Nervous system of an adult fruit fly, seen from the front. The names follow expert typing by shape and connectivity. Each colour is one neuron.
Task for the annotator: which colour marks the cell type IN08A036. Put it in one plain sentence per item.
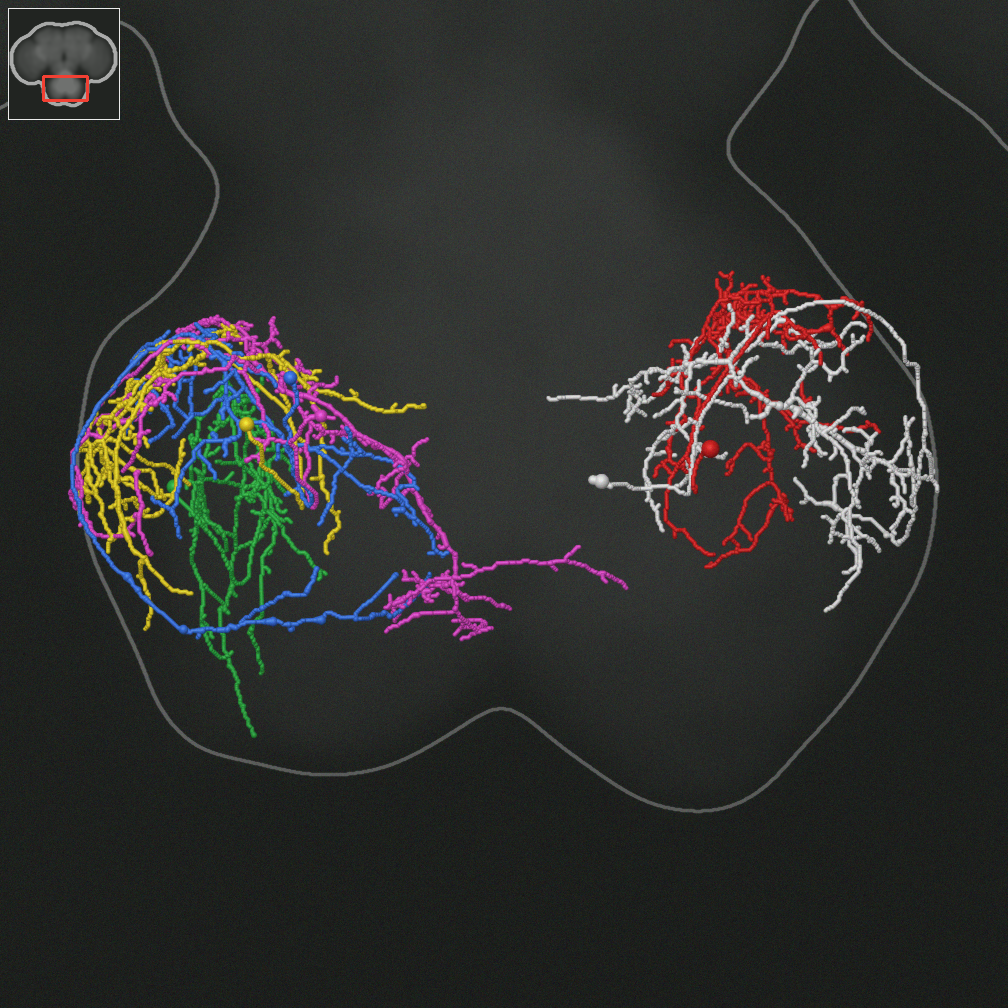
The colour is blue.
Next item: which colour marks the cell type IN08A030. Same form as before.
The colour is yellow.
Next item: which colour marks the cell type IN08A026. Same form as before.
The colour is green.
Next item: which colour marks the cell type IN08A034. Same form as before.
The colour is red.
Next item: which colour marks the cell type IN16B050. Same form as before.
The colour is magenta.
